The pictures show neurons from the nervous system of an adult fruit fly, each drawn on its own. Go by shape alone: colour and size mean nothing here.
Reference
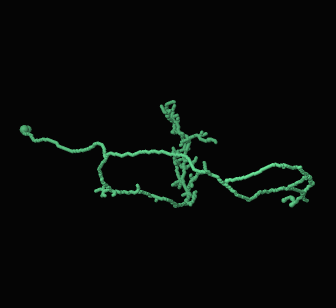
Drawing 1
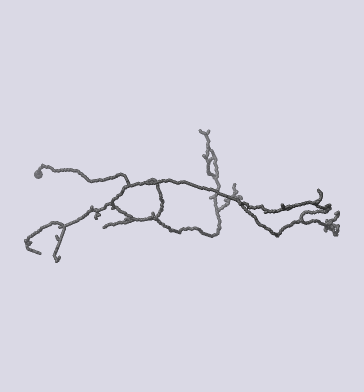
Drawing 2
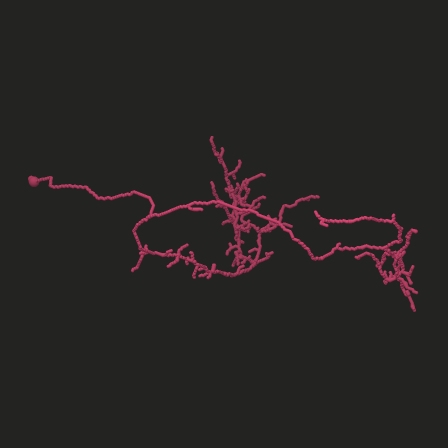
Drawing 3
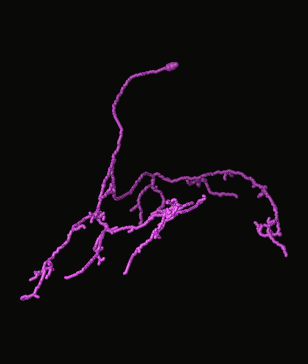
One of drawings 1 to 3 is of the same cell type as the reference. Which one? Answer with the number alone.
2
